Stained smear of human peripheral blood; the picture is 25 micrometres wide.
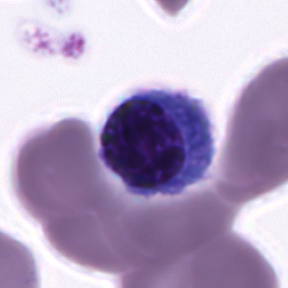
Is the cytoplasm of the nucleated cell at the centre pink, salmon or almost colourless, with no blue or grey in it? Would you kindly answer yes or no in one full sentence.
No, the cell's cytoplasm has a deep or dark blue colour.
